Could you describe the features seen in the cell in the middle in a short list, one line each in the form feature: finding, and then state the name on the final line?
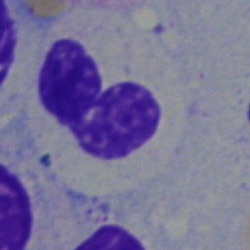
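Lobes: two, one upper left, one lower right
Junction: broad, not a thin strand
Cytoplasm: a wide pale grey-blue rim around the nucleus
Speck: one, small and dark blue, below and left of the nucleus
Identity: band neutrophil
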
